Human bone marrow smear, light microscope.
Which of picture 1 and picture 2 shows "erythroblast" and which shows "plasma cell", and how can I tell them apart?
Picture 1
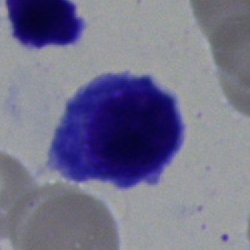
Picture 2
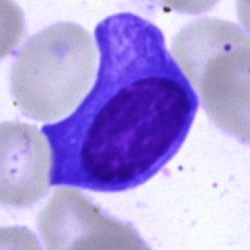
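Let's sort them out: the erythroblast is in picture 1 and the plasma cell is in picture 2. Begin with the outlines: the erythroblast is roughly round with a slightly bumpy, irregular edge, while the plasma cell is irregular and angular, with a tapering extension of cytoplasm pointing to the left. Next, find the nucleus in picture 2: it sits off-centre toward the lower right, and plentiful cytoplasm extends well beyond it on the upper and left sides.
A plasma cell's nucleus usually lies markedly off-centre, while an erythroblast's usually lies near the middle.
In picture 1, the chromatin stains very dark, almost black toward the centre of the cell.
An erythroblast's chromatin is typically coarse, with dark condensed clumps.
Now the colour: the cytoplasm you can see stains deep blue in both cells, so colour alone won't separate them here.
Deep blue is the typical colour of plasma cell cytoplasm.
Finally, no vacuoles are seen in the erythroblast, and no granules are visible in the plasma cell. Another darkly stained nucleated cell is partly seen in the top left corner of picture 1.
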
